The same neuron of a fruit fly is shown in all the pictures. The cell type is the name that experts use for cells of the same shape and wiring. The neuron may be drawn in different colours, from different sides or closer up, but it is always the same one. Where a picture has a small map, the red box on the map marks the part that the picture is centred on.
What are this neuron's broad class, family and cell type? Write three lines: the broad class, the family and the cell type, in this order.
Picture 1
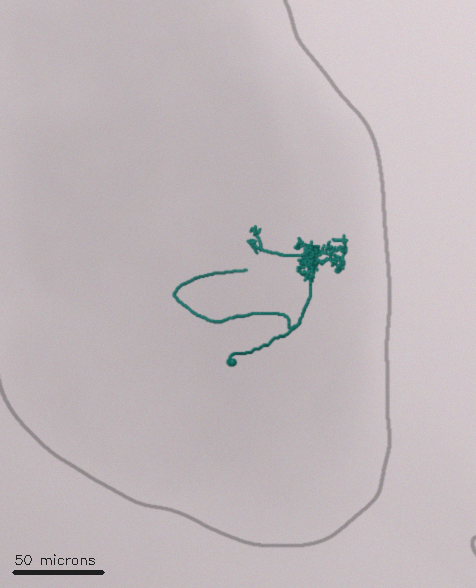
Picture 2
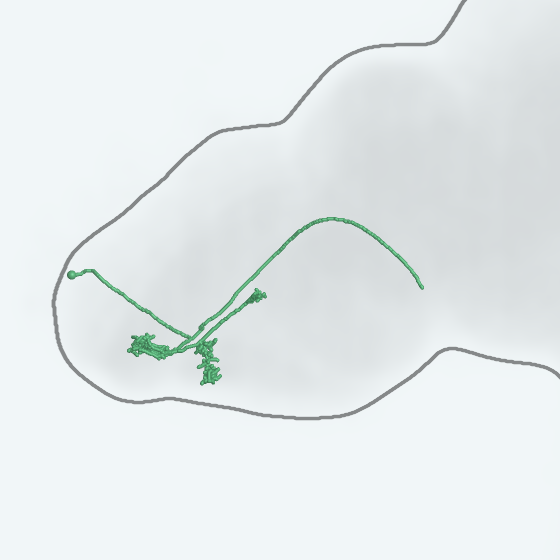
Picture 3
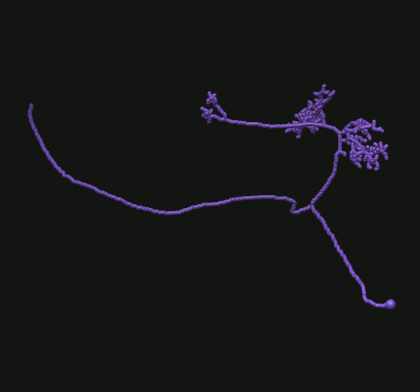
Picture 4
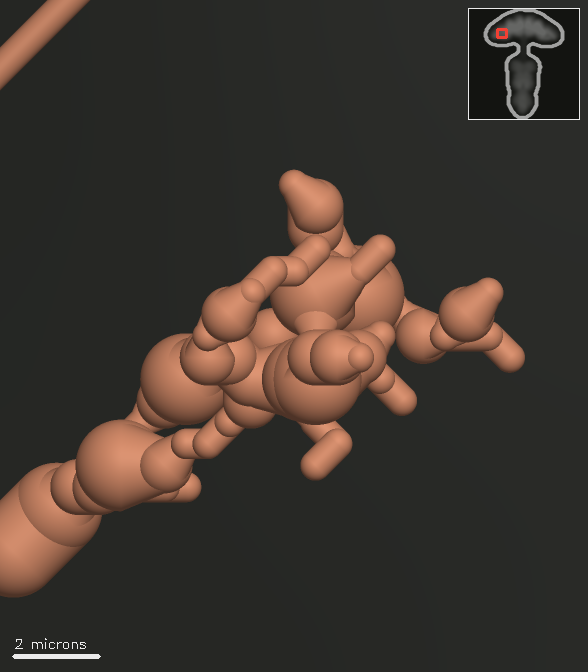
visual projection neuron
TmY
TmY14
